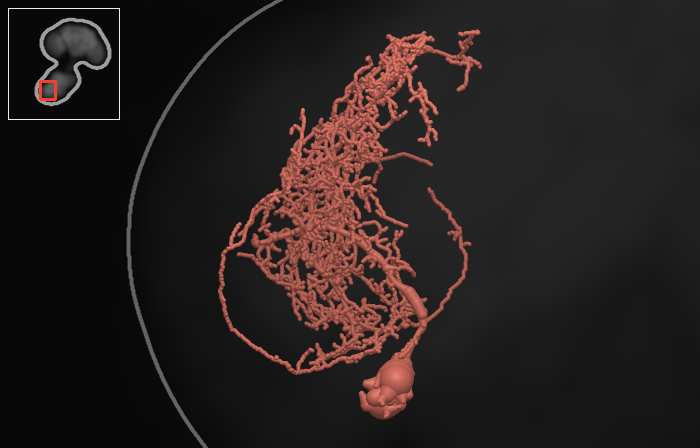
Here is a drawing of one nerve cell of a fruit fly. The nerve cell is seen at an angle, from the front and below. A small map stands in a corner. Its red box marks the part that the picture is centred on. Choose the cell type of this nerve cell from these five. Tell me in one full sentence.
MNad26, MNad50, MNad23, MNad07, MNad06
The cell type given to this nerve cell is MNad23.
